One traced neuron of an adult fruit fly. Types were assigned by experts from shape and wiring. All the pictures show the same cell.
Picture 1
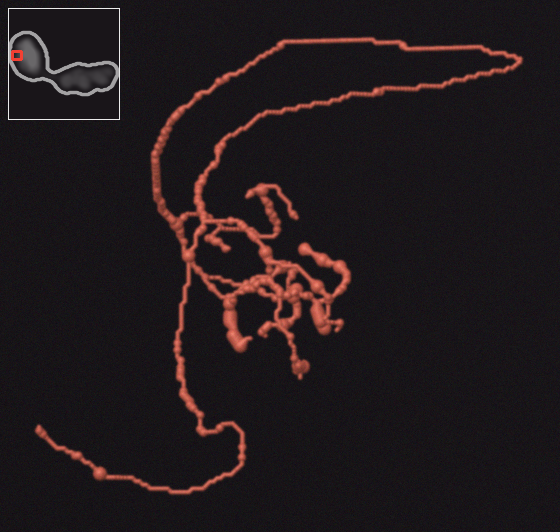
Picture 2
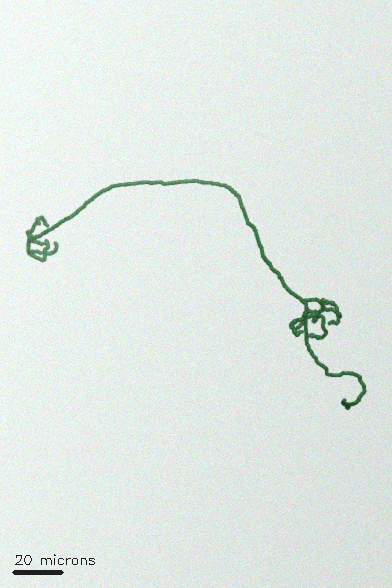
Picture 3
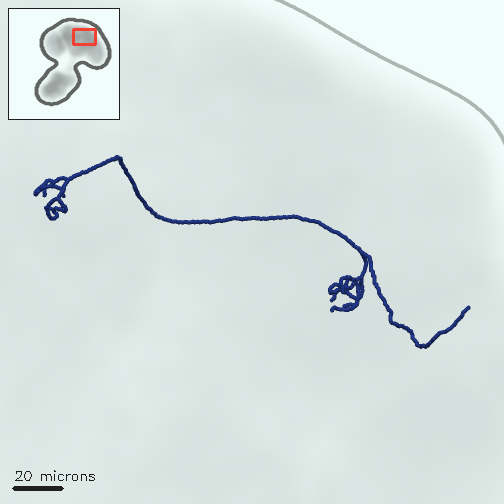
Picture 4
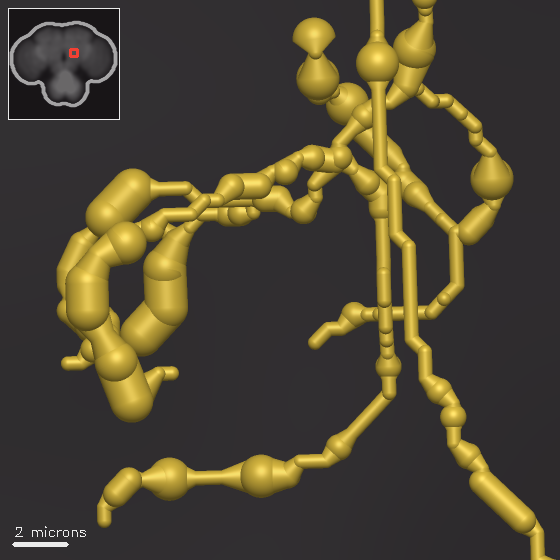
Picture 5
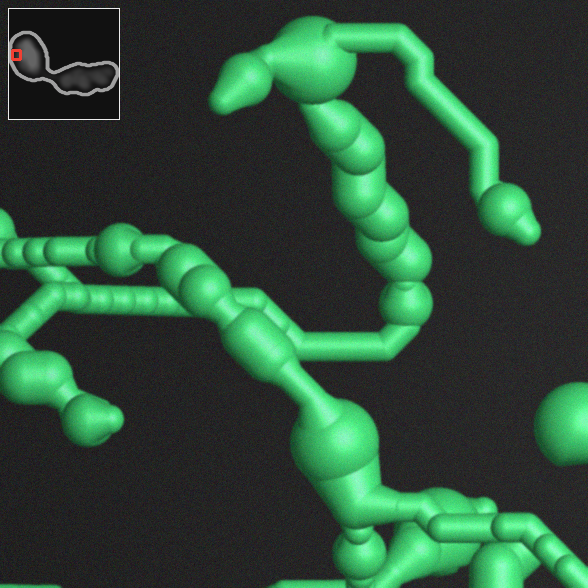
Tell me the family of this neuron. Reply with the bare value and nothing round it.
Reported: class olfactory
